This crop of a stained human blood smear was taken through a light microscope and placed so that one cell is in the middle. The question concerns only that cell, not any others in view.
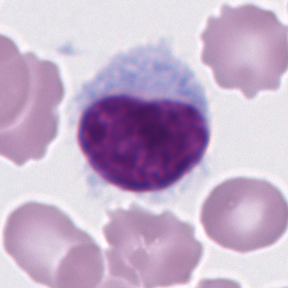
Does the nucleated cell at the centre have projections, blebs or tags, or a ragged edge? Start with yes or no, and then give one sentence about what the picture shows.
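Yes. Fine, hair-like projections fringe the cytoplasmic edge, most plainly along the upper side.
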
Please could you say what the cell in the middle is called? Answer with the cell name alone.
hairy cell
